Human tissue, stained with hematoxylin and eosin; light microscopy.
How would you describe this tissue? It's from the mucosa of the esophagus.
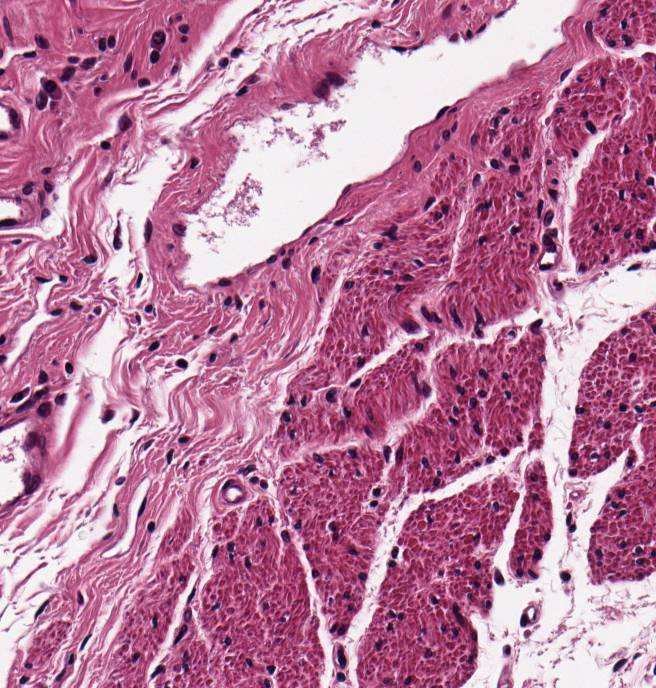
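Muscle bundles, lower right; wavy collagenous connective tissue, upper left. Muscle fibres: no cross-striations. Connective tissue in wavy collagen bundles, scattered elongated dark nuclei. No epithelium in field.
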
